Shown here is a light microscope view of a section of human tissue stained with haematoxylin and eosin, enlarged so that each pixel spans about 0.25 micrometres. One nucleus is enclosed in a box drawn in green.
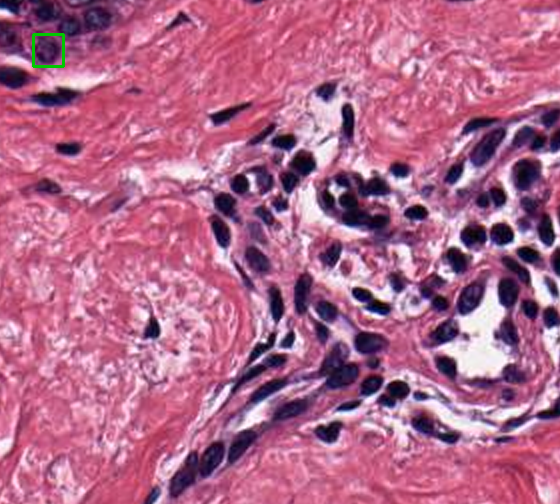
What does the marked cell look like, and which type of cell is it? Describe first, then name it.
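The nucleus is round and about the same size as the nuclei of the neighbouring cells in the cluster. The nucleus is moderately stained, with a darker rim and a paler interior, clearly lighter than the flat, elongated dark nuclei just below it. The cell sits at the lower edge of this packed cell group, just above pink fibres that hold elongated dark nuclei. The marked cell is a keratinocyte.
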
